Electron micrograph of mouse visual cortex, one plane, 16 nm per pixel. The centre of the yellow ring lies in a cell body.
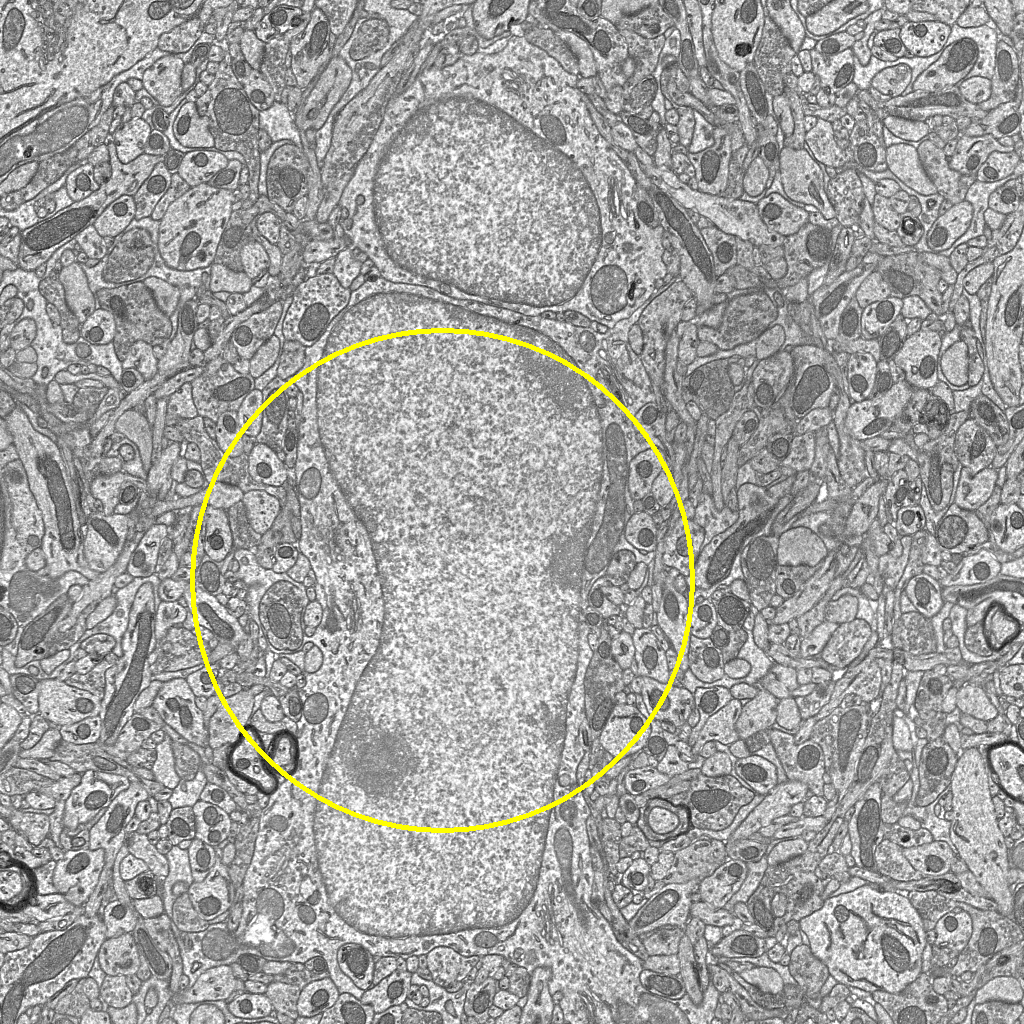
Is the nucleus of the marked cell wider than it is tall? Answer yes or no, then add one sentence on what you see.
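No. The nucleus is long and narrow, with its long axis running from top to bottom.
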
